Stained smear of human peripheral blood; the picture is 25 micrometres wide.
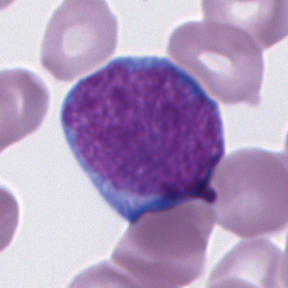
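Myeloblast, right in the middle of the smear: notice how the nucleus takes up nearly the whole cell and leaves just a narrow rim of cytoplasm. That cytoplasm of the myeloblast is a deep blue, and the rim is widest at the lower left. The chromatin is fine and evenly stippled, with no coarse dark clumps.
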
